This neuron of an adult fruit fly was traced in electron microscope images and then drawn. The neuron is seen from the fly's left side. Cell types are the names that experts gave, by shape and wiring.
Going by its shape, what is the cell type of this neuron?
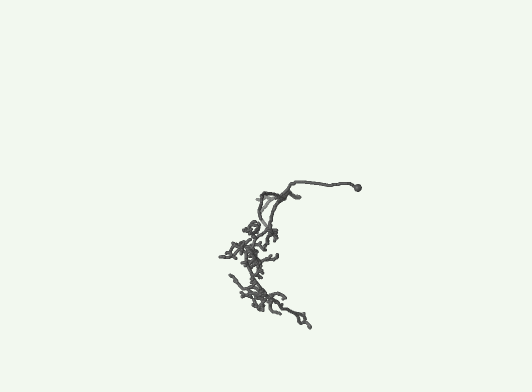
CB1908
